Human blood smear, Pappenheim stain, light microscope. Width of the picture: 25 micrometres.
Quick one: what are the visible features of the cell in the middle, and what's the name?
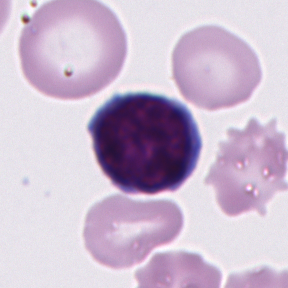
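Looking it over, the nucleus takes up nearly the whole cell, and its outline is round. Around it I can see only a very thin rim of cytoplasm, and that rim is deep blue. The chromatin is dense and coarsely clumped. Measuring it, the cell comes to about 10 micrometres across and the nucleus to about 9 micrometres. This is a typical lymphocyte.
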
